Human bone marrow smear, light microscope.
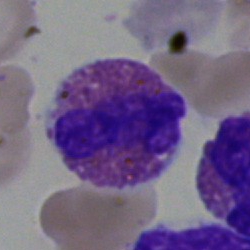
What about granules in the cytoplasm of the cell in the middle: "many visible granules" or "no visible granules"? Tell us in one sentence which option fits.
There are many visible granules in its cytoplasm.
